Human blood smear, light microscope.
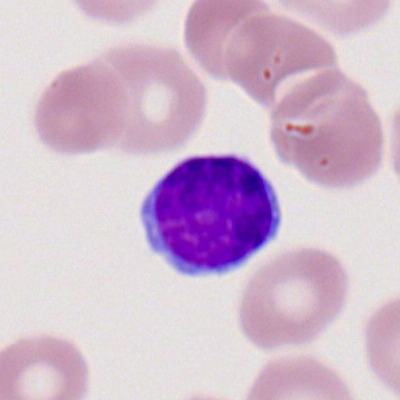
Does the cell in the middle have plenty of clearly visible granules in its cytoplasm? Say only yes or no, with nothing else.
No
